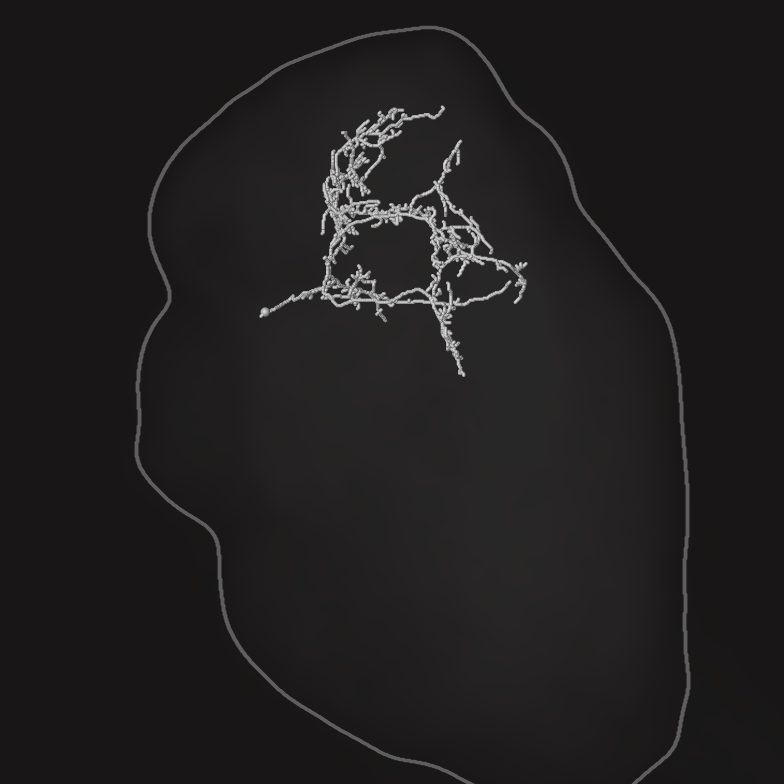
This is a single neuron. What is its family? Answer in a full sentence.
The family is hemilineage SLPa&l1_anterior.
